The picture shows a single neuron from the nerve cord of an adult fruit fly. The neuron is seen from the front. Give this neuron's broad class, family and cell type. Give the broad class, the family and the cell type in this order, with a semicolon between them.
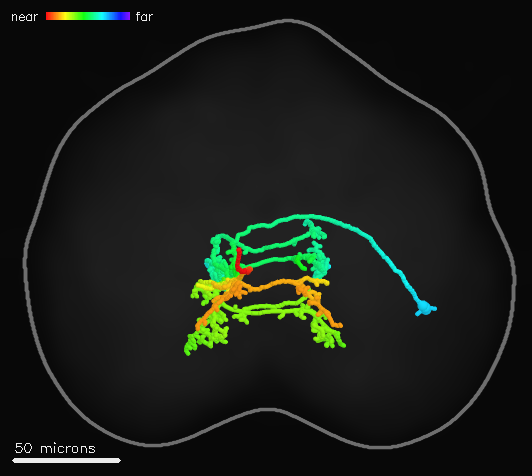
ascending neuron; hemilineage 08B; AN08B018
